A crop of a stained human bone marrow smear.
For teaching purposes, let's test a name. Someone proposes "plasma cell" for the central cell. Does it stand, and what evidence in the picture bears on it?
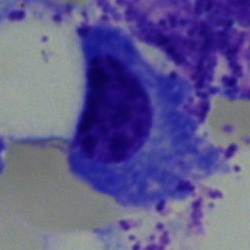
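Nucleus off-centre, toward the left side of the cell.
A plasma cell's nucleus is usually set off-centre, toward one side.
Cytoplasm stains blue.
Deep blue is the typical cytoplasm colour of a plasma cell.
Verdict: plasma cell fits, not monocyte. Cytoplasm abundant, covering more area than the nucleus. Outline irregular, ragged along the right side. Clusters of small purple particles lie beside the cell, upper right and lower right.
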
